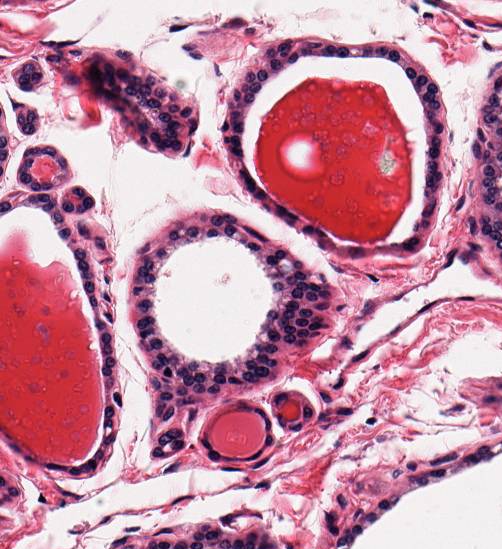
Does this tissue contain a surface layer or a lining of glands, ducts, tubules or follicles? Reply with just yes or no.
Yes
